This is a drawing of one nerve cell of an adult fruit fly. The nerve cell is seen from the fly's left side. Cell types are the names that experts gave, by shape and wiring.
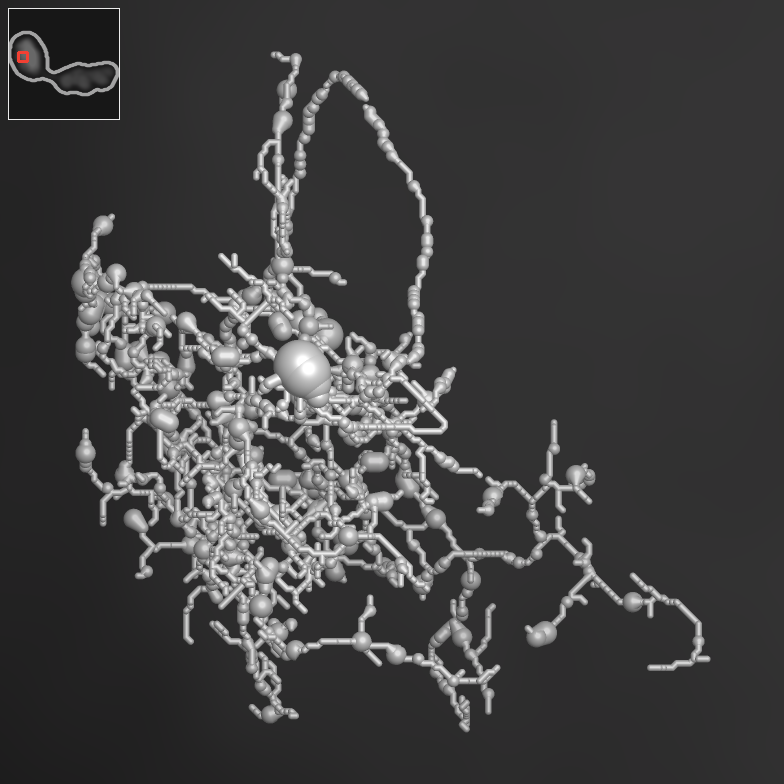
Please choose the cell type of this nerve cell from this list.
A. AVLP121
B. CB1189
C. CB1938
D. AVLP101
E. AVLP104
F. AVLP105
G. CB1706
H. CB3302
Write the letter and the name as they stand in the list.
E. AVLP104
